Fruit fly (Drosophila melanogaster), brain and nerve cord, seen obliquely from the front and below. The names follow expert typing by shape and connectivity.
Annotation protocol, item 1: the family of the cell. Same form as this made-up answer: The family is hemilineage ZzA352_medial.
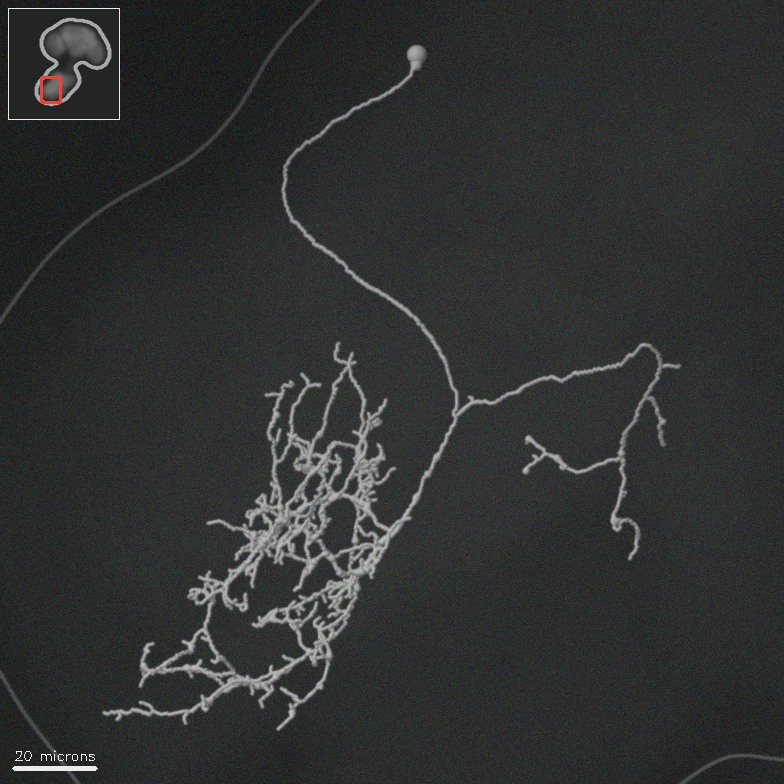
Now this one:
The family is hemilineage 23B.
